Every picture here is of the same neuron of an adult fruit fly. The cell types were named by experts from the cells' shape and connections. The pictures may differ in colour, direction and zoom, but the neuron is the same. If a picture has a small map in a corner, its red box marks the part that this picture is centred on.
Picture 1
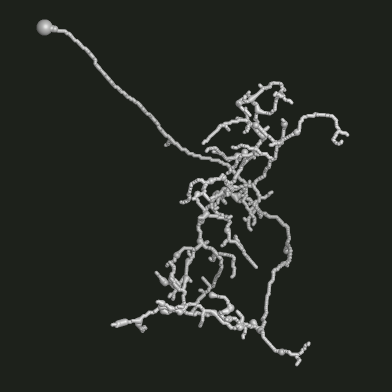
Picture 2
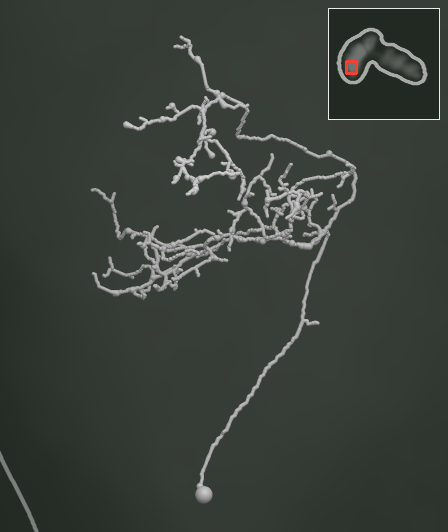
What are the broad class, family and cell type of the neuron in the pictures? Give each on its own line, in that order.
central-brain intrinsic neuron
hemilineage VPNp1_medial
PVLP133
